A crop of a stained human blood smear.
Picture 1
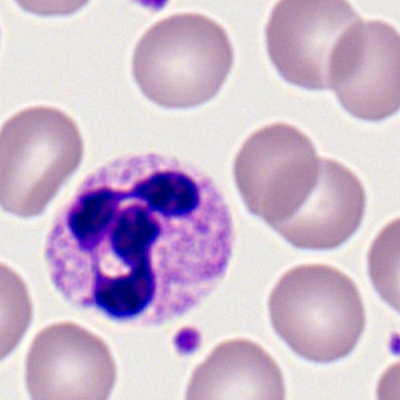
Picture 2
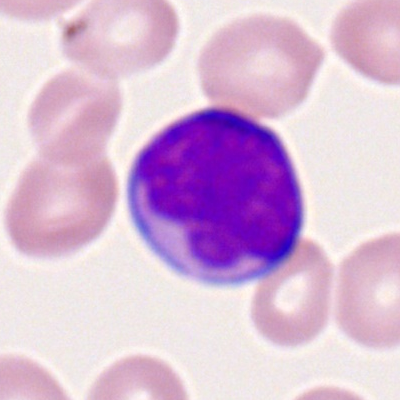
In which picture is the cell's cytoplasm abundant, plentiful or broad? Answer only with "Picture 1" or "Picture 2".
Picture 1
